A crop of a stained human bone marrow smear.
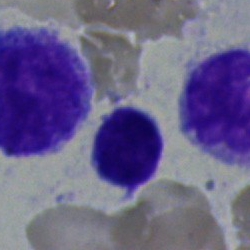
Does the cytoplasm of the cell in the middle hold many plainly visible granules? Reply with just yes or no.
No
